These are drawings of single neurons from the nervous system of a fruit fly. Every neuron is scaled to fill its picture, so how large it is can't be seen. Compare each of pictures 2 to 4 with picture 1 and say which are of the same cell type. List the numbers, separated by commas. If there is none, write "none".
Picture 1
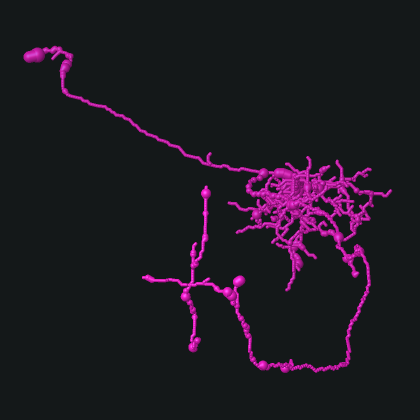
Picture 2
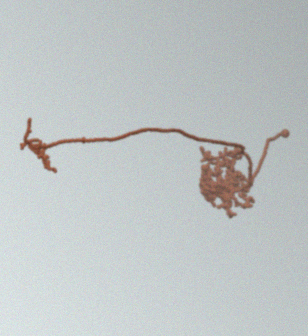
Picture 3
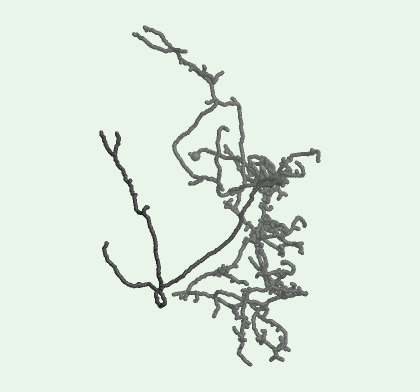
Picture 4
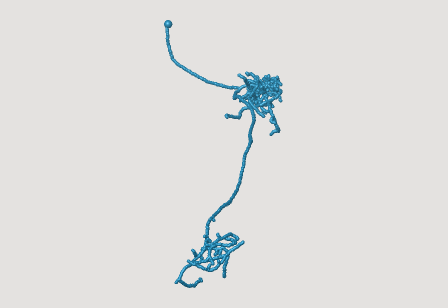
4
